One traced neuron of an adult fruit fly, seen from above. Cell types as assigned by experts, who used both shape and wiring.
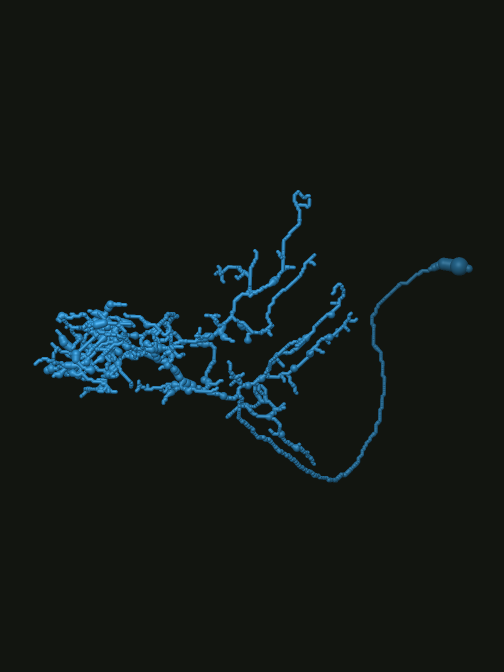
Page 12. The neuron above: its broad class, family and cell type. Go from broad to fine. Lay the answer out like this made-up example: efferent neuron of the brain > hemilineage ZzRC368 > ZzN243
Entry: central-brain intrinsic neuron > hemilineage SLPpl3 > CB3281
